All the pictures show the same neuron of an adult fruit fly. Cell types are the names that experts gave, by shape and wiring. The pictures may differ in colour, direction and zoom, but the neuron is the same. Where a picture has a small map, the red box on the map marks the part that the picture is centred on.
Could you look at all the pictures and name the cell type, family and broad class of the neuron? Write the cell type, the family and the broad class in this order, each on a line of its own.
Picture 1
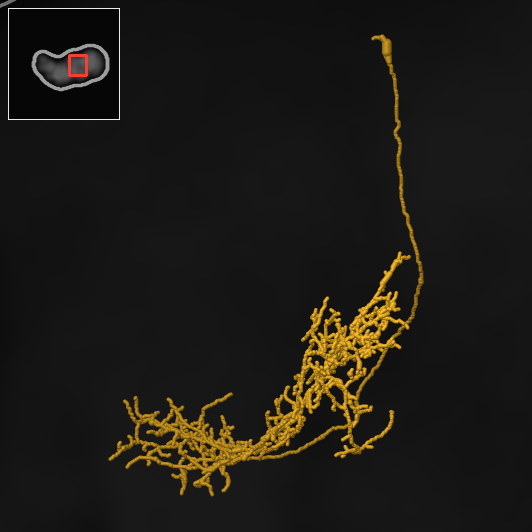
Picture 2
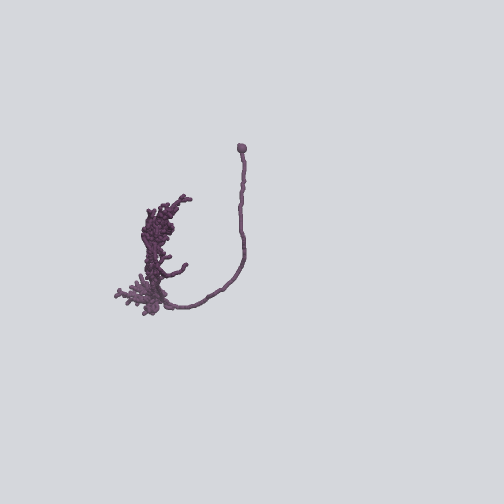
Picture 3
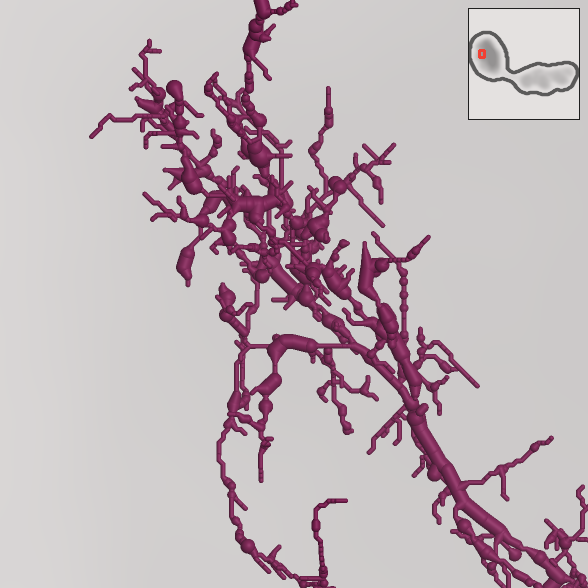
LAL131
hemilineage DM1_antero_ventral
central-brain intrinsic neuron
